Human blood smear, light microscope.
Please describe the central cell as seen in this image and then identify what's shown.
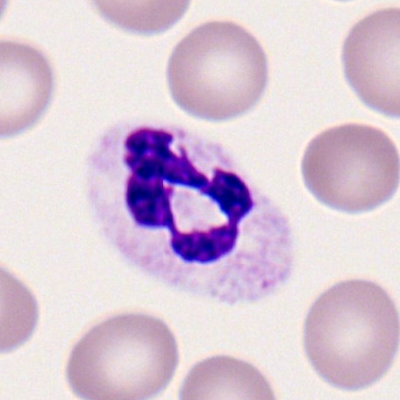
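Several nuclear lobes, joined in a loop, enclose a pale central space. Around them lies abundant pale pinkish-lilac cytoplasm holding fine, faint pinkish-violet granules. The cell edge is smooth, with no surface projections. The cell is a segmented neutrophil.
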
